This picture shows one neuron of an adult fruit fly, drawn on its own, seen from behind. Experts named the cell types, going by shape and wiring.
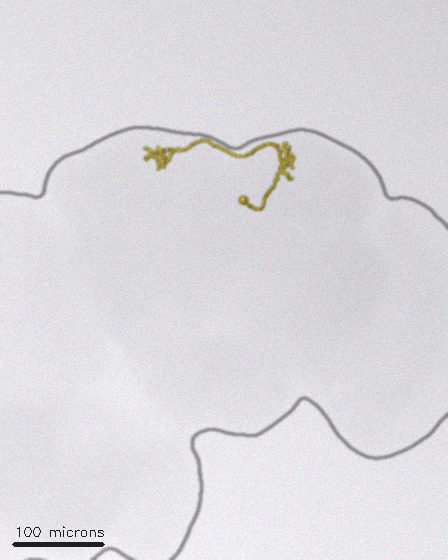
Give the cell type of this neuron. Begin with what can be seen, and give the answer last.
From left to right in the picture it spans about 170 microns. As drawn here it is wider than it is tall. This is a central-brain intrinsic neuron. It is of cell type SIP080.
